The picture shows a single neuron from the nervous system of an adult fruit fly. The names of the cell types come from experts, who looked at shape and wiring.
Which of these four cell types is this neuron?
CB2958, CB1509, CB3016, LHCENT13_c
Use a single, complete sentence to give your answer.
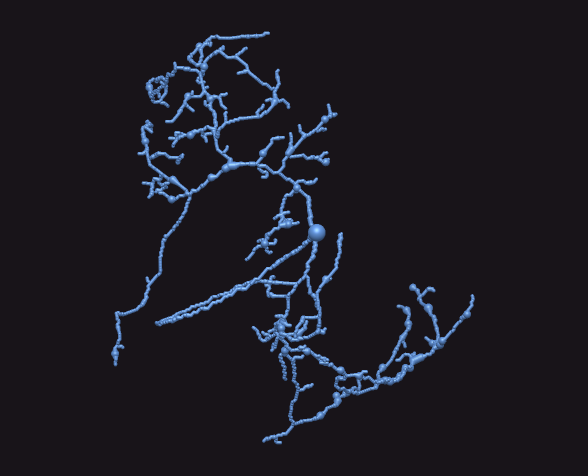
By its cell type, the neuron is CB3016.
